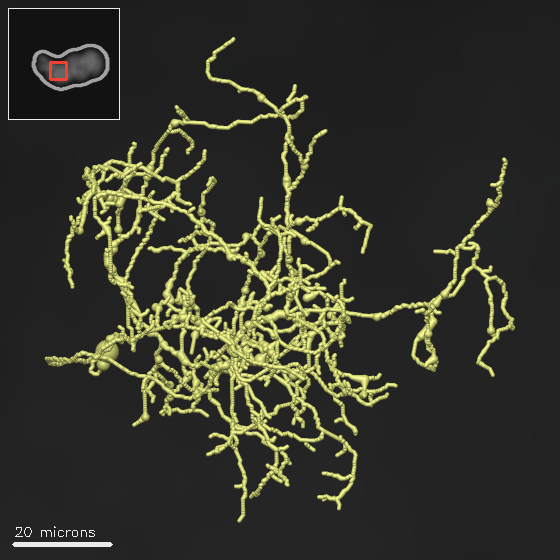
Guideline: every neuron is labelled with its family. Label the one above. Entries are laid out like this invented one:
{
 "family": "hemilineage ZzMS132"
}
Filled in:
{
 "family": "hemilineage 20A.22A"
}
